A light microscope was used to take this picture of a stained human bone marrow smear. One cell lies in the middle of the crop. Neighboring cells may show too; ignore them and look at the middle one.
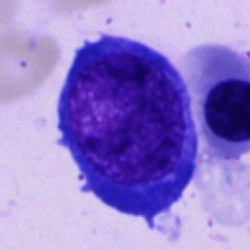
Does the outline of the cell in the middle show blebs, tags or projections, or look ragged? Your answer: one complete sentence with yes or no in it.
Yes, this cell has a rough edge that is ragged or bears projections, blebs or tags.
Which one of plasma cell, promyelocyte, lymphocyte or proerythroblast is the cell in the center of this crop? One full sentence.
The cell found in the middle of this crop is a proerythroblast.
